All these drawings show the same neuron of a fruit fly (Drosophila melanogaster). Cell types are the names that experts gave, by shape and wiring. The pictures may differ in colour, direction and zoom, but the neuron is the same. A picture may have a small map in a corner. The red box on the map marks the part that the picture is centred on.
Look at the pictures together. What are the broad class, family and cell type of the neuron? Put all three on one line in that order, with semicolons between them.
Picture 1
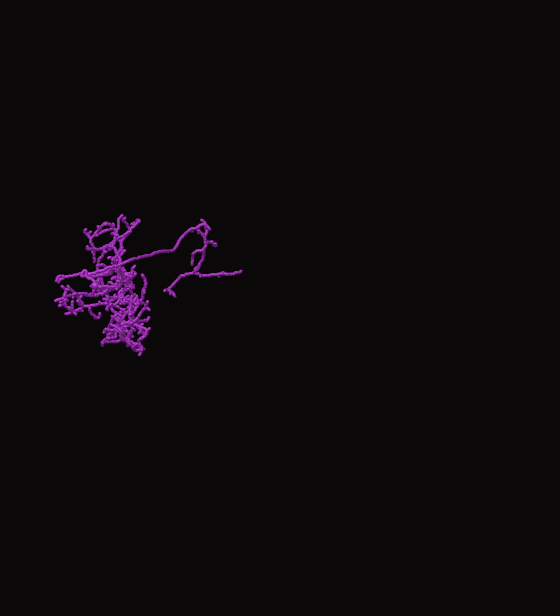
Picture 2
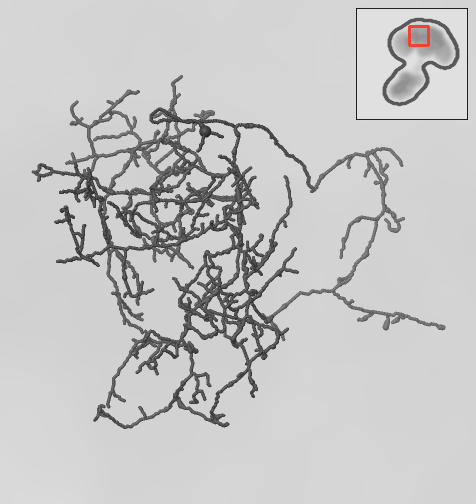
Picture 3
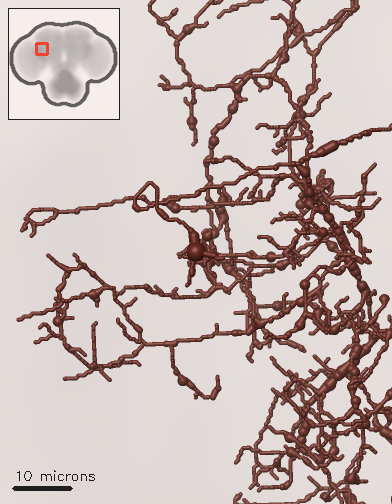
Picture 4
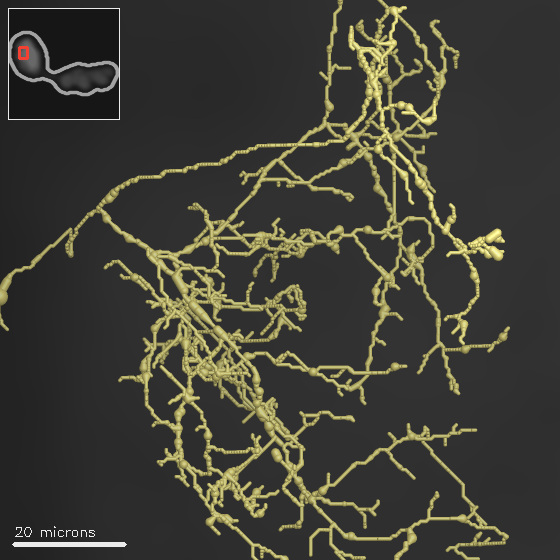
central-brain intrinsic neuron; hemilineage VLPa1_medial; aSP10B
